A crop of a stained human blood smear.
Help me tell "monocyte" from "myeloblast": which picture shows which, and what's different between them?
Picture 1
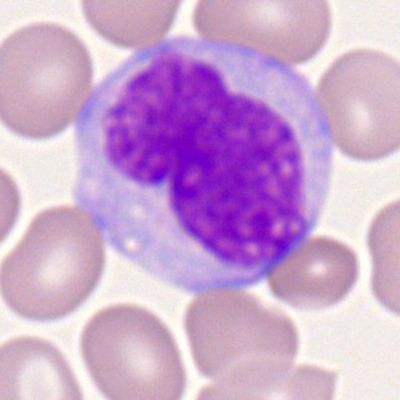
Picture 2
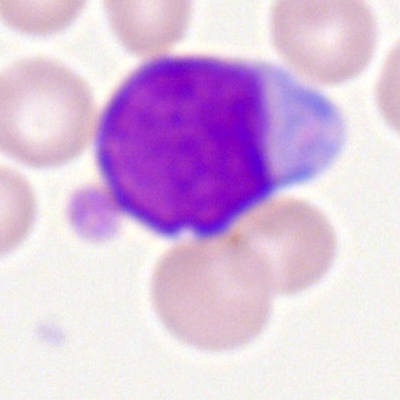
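That's a monocyte in picture 1, and a myeloblast in picture 2. The monocyte's outline is roughly round with a smooth edge, and the myeloblast's margin is smooth too, without hair-like projections. In the monocyte the chromatin is dark purple and clumped, with small paler patches between the clumps. The cytoplasm is where they part ways: the myeloblast's is pale blue and gathered on the right side of the cell, with no coarse granules and no vacuoles.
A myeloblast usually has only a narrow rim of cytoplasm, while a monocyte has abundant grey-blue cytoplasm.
In the monocyte, a few small clear vacuoles sit in the cytoplasm at the lower left, and no distinct coloured granules show.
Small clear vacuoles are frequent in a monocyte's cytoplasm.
Around the edges, a red cell touches the monocyte's lower right, and a small purple fragment lies just outside the myeloblast's lower left edge.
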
